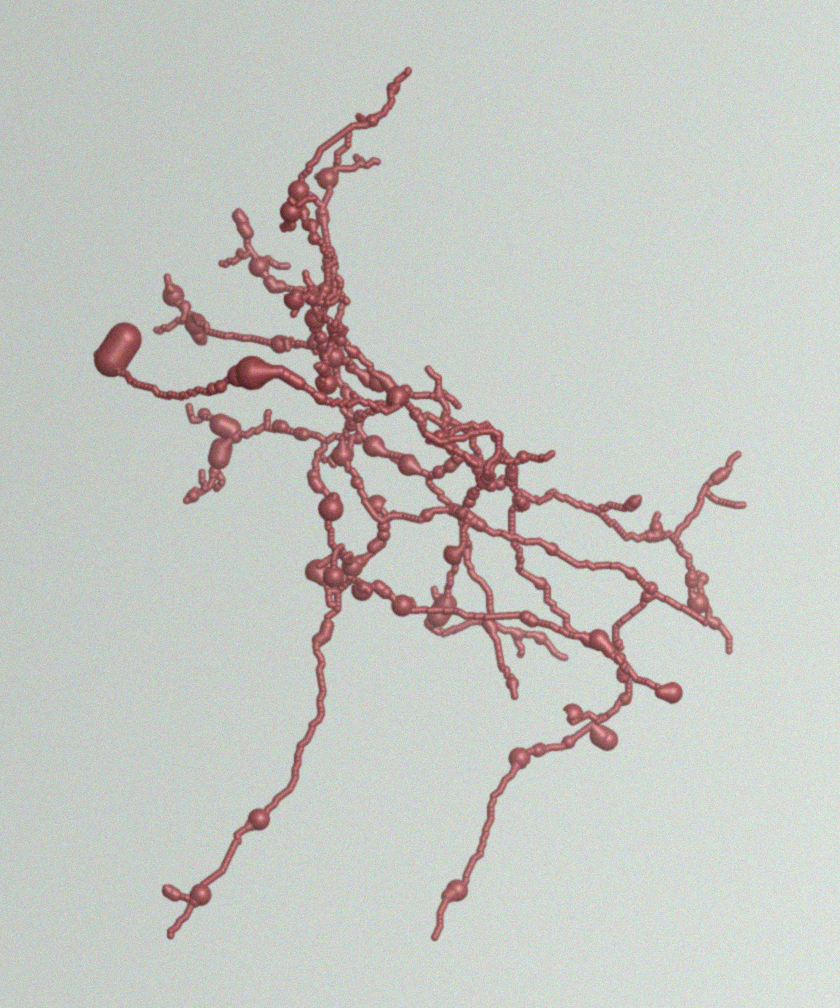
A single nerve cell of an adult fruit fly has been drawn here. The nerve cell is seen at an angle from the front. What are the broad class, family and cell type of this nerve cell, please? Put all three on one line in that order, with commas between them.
central-brain intrinsic neuron, hemilineage VLPd&p1_dorsal, CB3414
